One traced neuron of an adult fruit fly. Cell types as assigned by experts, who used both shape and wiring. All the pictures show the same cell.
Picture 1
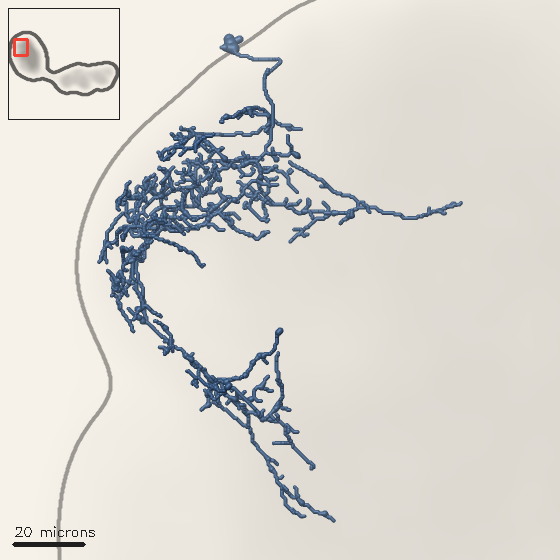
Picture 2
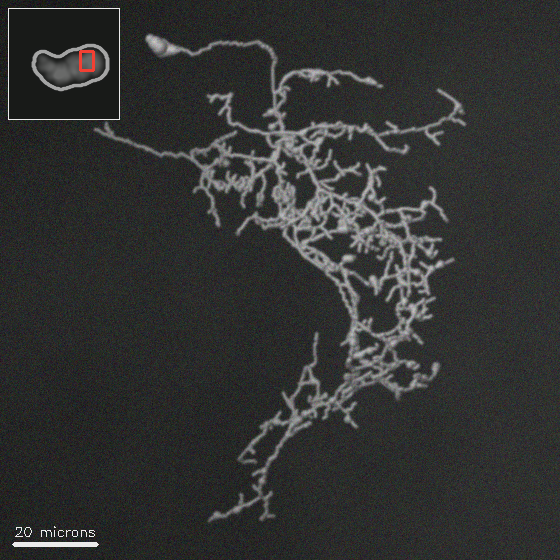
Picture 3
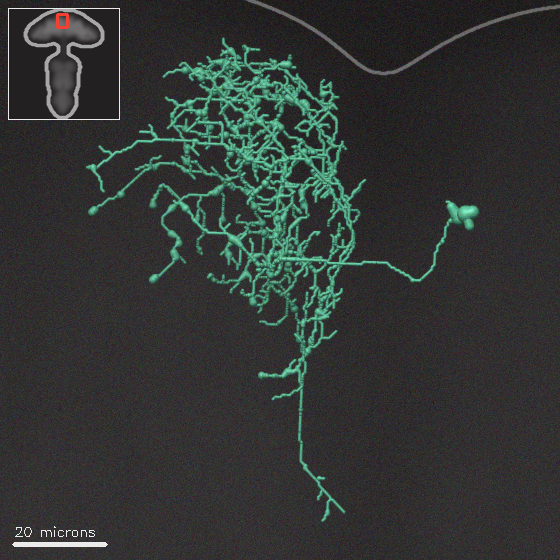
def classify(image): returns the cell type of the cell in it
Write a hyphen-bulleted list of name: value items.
- cell type: SMP122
